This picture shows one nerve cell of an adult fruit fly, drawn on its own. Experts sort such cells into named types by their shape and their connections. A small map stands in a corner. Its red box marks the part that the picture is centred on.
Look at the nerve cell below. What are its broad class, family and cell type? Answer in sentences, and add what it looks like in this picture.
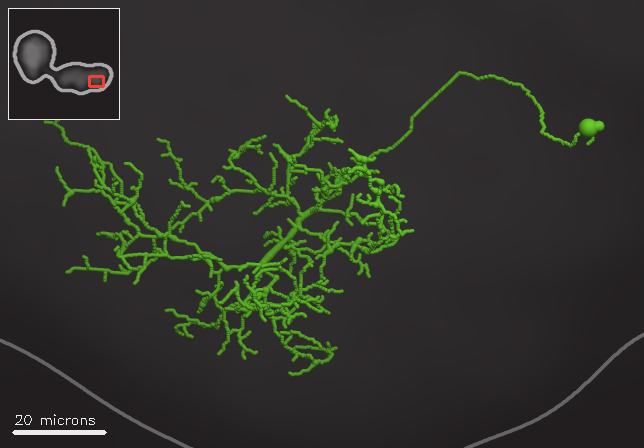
Its broad class is nerve-cord intrinsic neuron. Its family is hemilineage 20A.22A. The cell type is IN20A.22A044. Its cell body lies at the upper right of the picture. By the scale bar it is about 120 microns wide in this view.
